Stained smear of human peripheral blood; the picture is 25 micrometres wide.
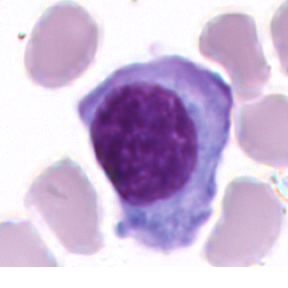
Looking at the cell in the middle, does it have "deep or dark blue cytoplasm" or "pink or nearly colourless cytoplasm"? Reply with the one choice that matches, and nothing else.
Deep or dark blue cytoplasm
